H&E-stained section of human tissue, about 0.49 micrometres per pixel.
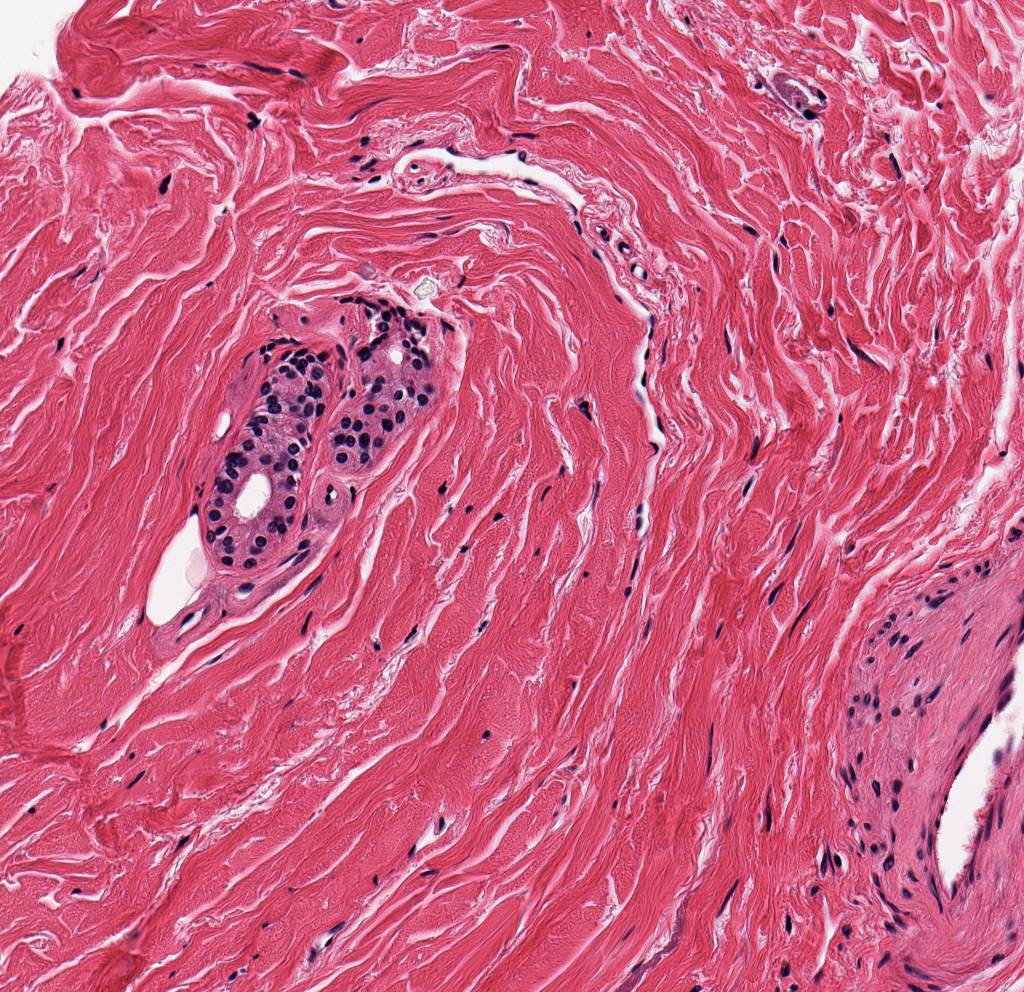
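Skin of the lower leg: wavy, roughly parallel collagen bundles, with sparse thin spindle-shaped nuclei, curve around an epithelial cluster left of centre whose cells have round, dark, evenly sized nuclei and pale pink-purple cytoplasm. Lower right: a paler, more cellular band borders an empty space.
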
